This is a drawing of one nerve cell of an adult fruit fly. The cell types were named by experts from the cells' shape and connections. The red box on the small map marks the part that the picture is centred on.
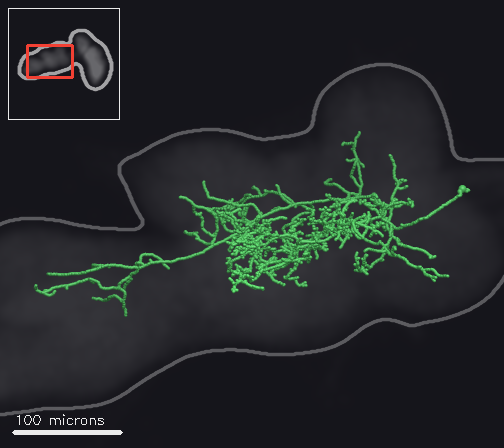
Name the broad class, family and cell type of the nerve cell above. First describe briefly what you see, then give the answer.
The cell body can be seen on the right of the picture. By the scale bar it is about 400 microns wide in this view. Dozens of branch ends can be seen. It is a nerve-cord intrinsic neuron. Its family is hemilineage 07B. The cell type is IN07B016.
